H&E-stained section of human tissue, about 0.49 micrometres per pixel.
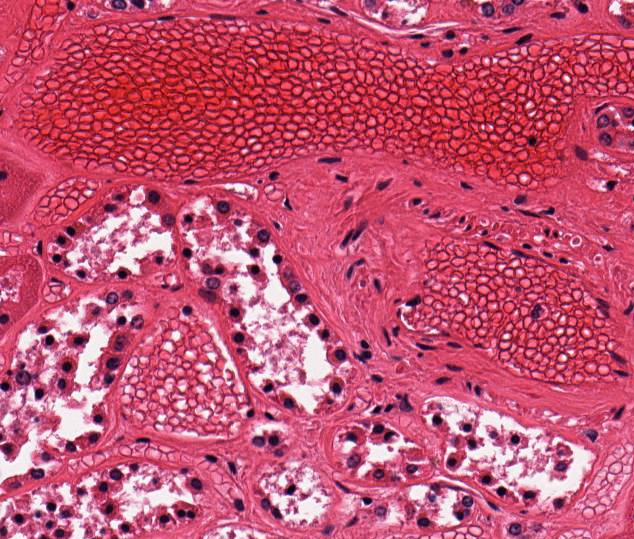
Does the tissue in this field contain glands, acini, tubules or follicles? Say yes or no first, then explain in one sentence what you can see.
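Yes. The lower left of the field is occupied by several rounded tubular units, each bounded by a thin pink wall.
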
